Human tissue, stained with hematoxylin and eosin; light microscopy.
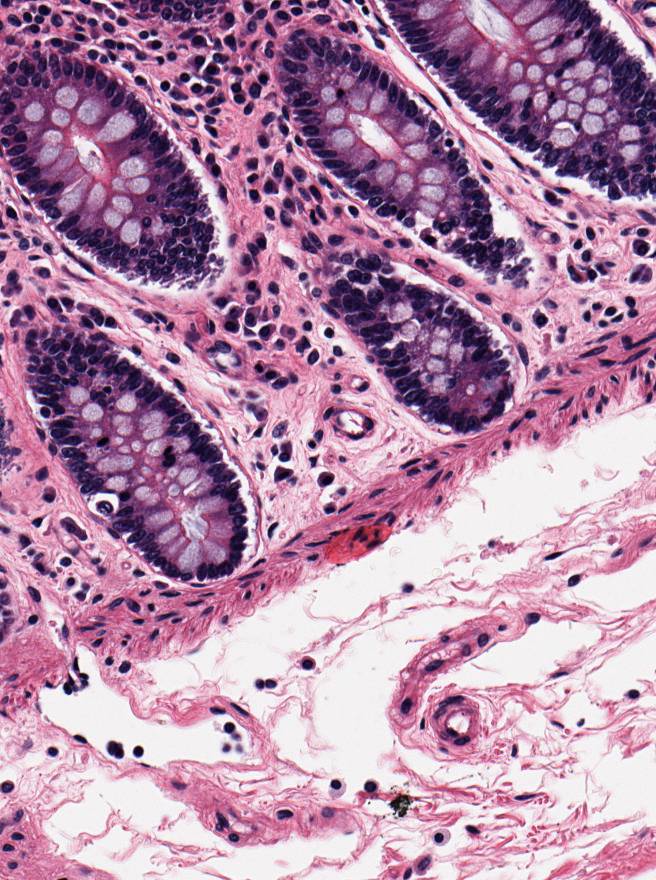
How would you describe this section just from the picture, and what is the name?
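Each gland is lined by one layer of columnar cells crowded with goblet cells, their mucin pale grey-white vacuoles. Dark, elongated nuclei crowd the bases at each gland's outer edge. Between glands, cellular stroma holds many small round dark nuclei in pink fibrous tissue. Beneath lies thin smooth muscle, nuclei elongated along the band. This is transverse colon.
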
